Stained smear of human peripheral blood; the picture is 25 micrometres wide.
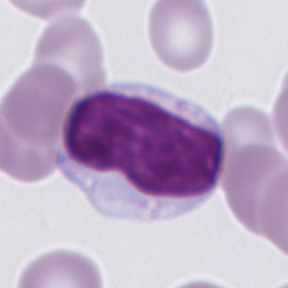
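Large granular lymphocyte, the nucleated cell at the centre of this stained human peripheral blood smear. You'll notice its elongated nucleus lying lengthwise from left to right across the cell and sitting toward the top, so most of the cytoplasm is below it. That cytoplasm is pale grey-blue, with a few fine purplish granules scattered through it. The cell comes to about 15 by 12 micrometres, and the nucleus to about 14 by 8 micrometres.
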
